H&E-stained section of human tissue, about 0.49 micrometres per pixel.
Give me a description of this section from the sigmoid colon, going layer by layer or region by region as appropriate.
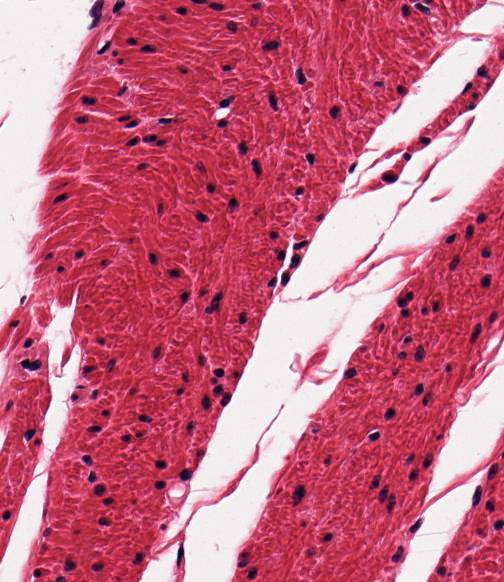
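Dark oval nuclei are scattered singly and fairly evenly through the muscle bands. Most of them lie with their long axis running along the direction of the fibres. The clefts hold only thin, wispy strands of pale pink connective tissue. No fat cells appear anywhere in the field.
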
